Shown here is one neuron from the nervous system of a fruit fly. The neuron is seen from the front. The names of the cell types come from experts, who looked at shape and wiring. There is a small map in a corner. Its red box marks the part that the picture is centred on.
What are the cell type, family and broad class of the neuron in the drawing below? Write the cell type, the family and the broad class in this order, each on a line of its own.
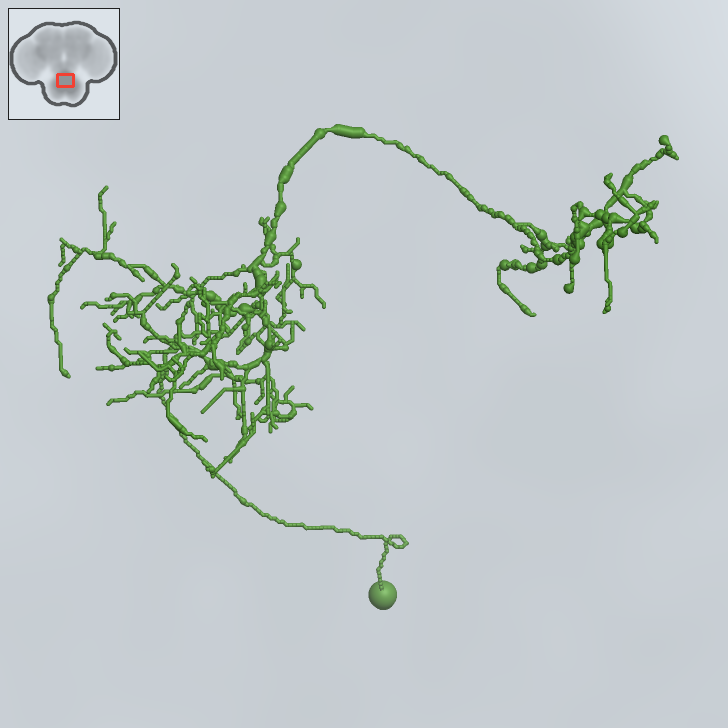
IN06A097
hemilineage 06A
nerve-cord intrinsic neuron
